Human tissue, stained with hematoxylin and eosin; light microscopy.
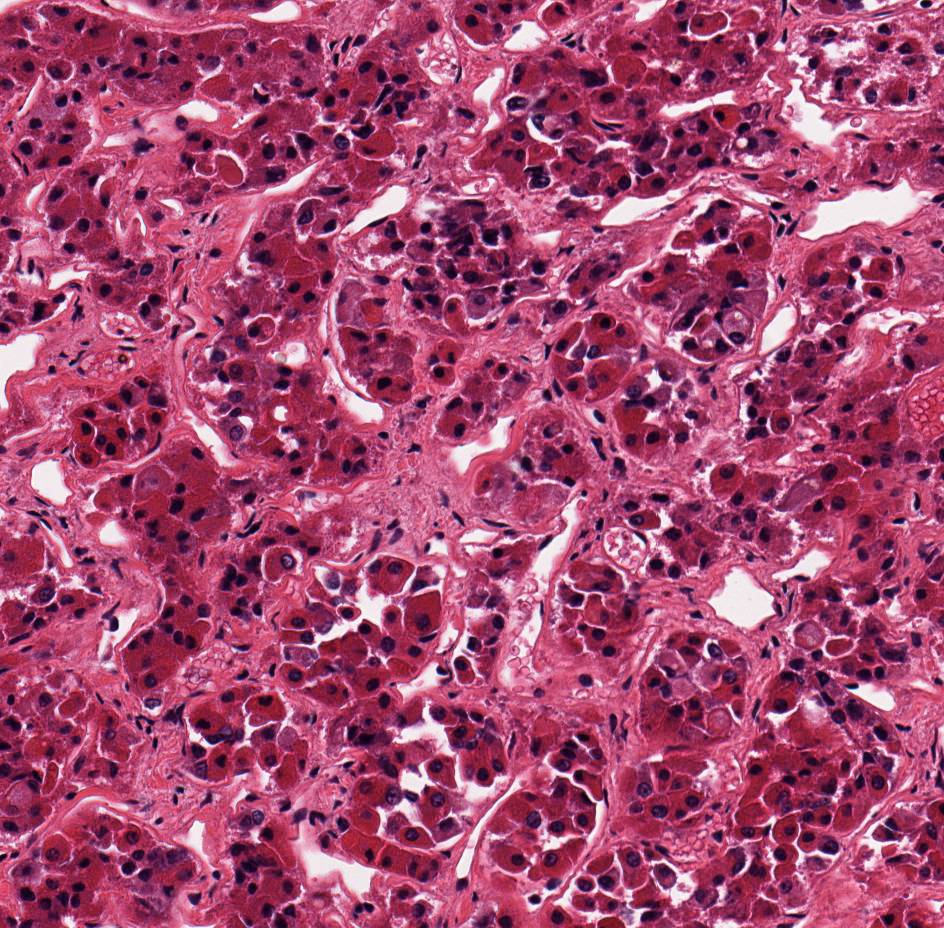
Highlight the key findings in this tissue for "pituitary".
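What I see in this pituitary: cells in rounded nests and irregular clusters across the whole field, with thin bands of pink fibrous stroma between. Most nest cells have one round, dark nucleus, roughly central. The stroma holds small, elongated, spindle-shaped nuclei. Red blood cells collect in a few thin-walled spaces, one at the middle of the right edge.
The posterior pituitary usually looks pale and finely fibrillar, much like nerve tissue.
Nests of cells fill this field instead, so that look doesn't fit here.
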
